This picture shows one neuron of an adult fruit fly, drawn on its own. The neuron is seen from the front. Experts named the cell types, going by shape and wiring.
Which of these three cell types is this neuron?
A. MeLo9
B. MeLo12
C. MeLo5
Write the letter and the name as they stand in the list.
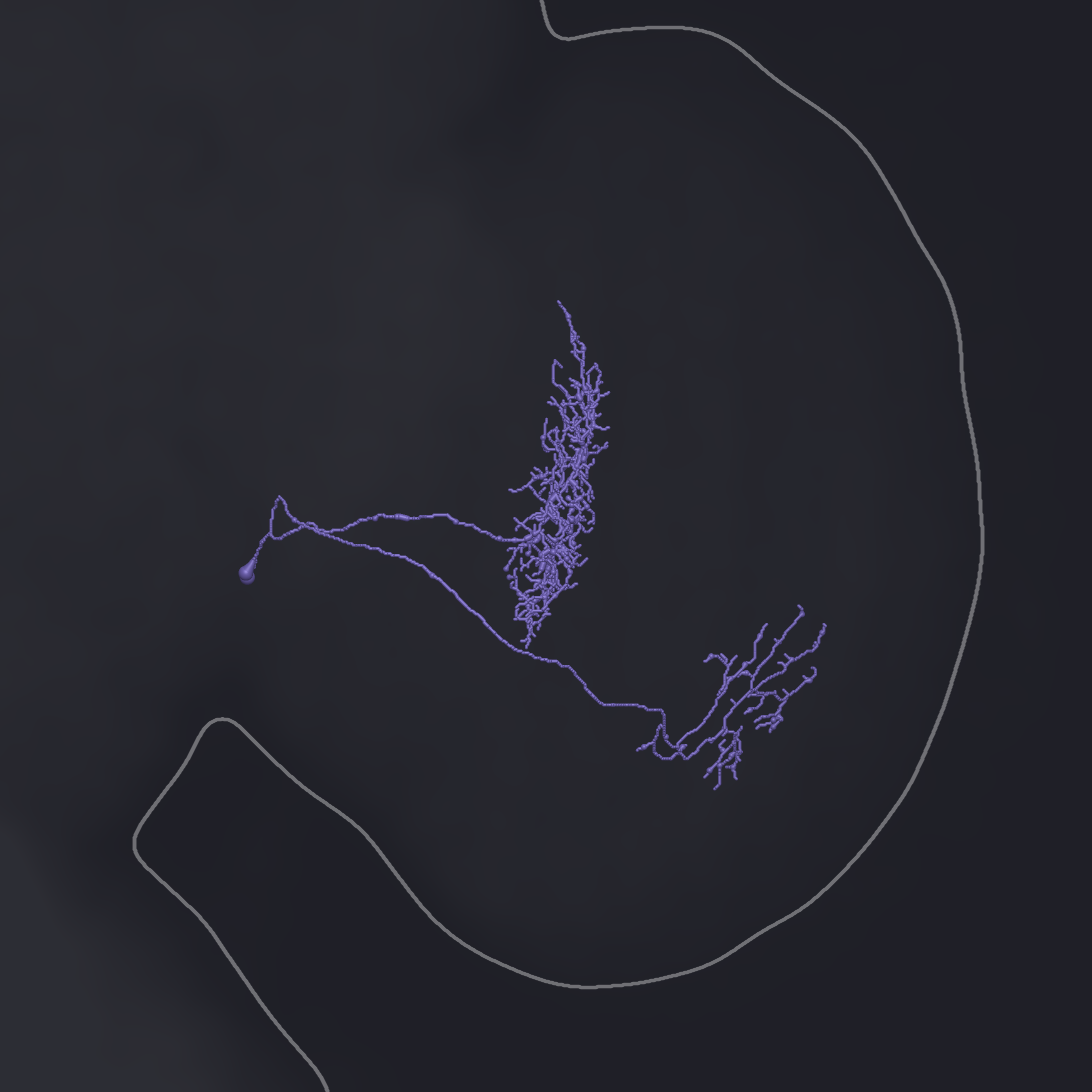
B. MeLo12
